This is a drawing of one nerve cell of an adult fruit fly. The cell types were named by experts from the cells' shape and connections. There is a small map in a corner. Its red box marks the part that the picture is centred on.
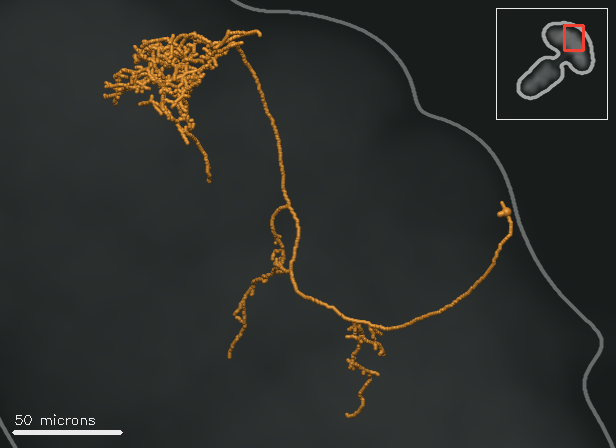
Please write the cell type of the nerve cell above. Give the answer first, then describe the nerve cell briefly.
Its cell type is mAL_m8. It is a central-brain intrinsic neuron. It lies in the brain. The cell body is on the right of the picture. By the scale bar it is about 190 microns wide in this view.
